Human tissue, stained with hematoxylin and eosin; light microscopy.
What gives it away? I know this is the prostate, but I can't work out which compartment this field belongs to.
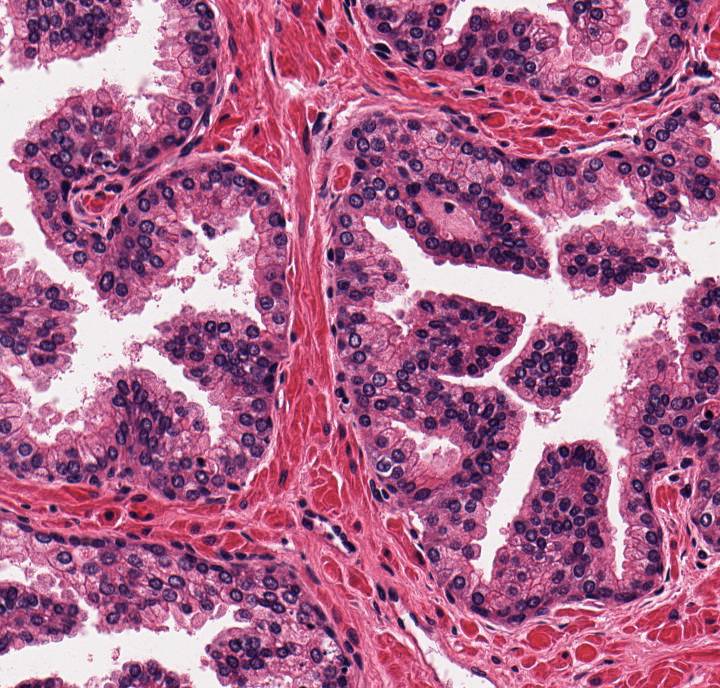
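Prostatic gland, this one. Irregular, branching gland lumens fill most of it, separated by bands of dense pink stroma with spindle-shaped nuclei. Papillary tufts jut into the lumens, and flattened dark-nucleated cells line the epithelial base in places.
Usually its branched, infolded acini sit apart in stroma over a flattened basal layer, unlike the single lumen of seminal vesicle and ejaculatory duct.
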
